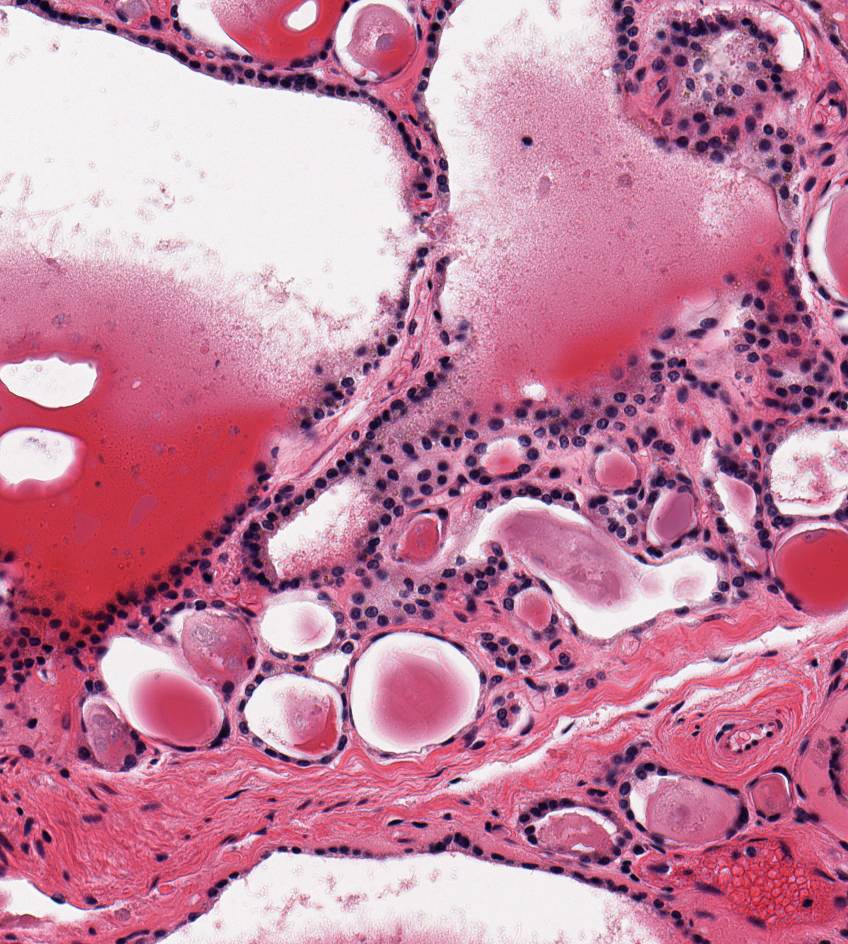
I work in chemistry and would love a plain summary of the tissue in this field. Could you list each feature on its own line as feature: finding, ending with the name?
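Follicles: large and dilated in the upper and left parts; smaller ones clustered in the lower middle
Lining: single layer of flattened to low cuboidal cells
Nuclei: small, round, dark
Colloid: rounded, pink, shrunk from the lining in many small lower follicles, leaving a clear rim
Blood: cluster of packed red blood cells, bottom right corner
Name: thyroid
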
